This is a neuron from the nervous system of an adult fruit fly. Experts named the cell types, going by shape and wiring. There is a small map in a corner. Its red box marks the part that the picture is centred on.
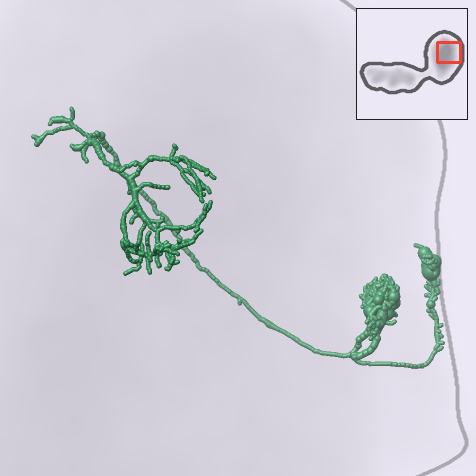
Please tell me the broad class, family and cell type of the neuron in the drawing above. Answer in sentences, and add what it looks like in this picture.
It is a central-brain intrinsic neuron. Its family is called class ALPN. Its cell type is DL5_adPN. The picture shows dozens of branch ends. In this view it is wider than it is tall.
